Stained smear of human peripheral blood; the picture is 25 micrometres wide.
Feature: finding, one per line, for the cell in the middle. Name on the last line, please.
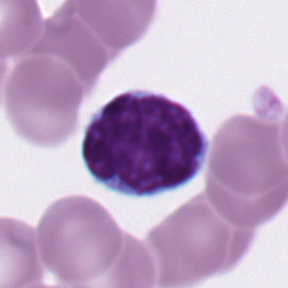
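Nucleus: round, filling almost the whole cell
Nucleolus: nothing distinct stands out
Cytoplasm: just a thin rim, widest along the lower edge
Vacuoles: none seen
Name: typical lymphocyte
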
